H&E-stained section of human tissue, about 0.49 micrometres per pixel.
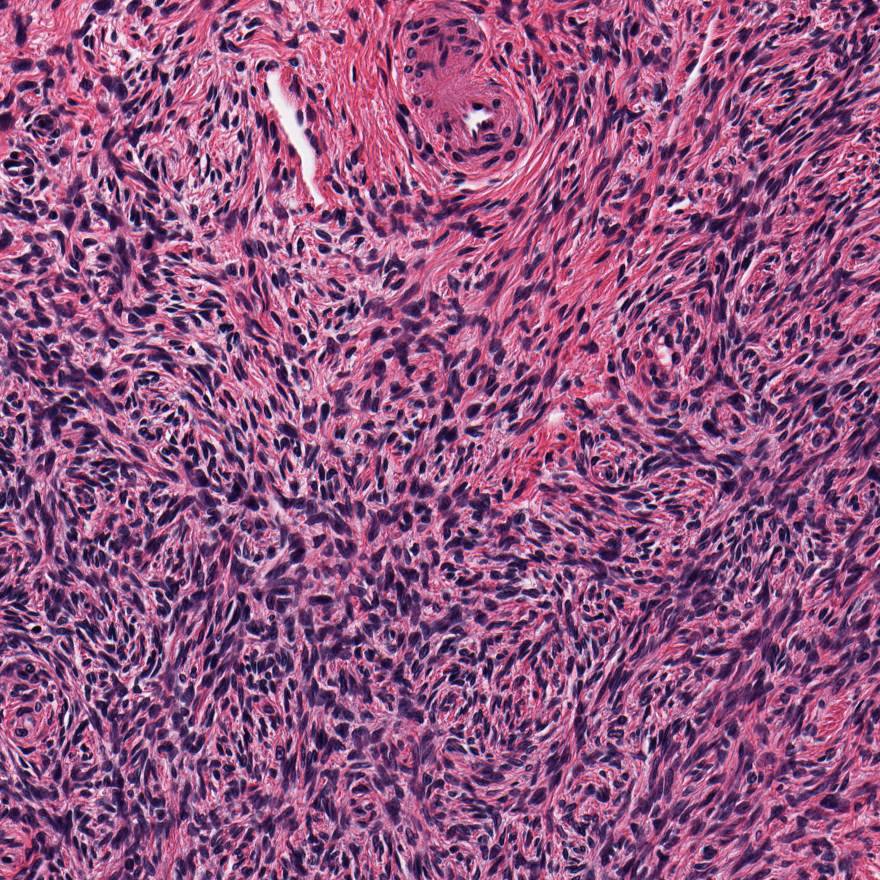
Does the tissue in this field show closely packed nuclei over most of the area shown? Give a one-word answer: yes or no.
Yes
